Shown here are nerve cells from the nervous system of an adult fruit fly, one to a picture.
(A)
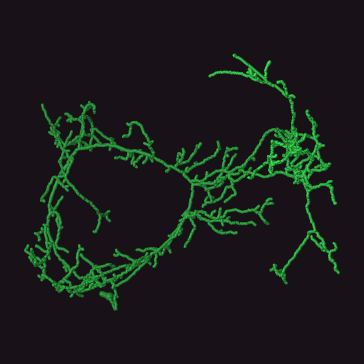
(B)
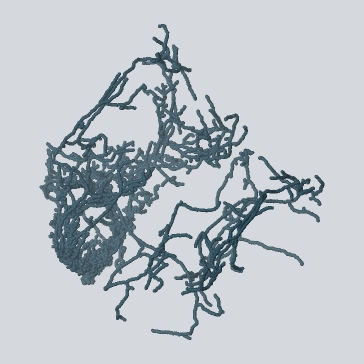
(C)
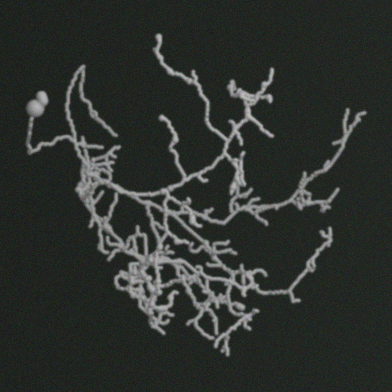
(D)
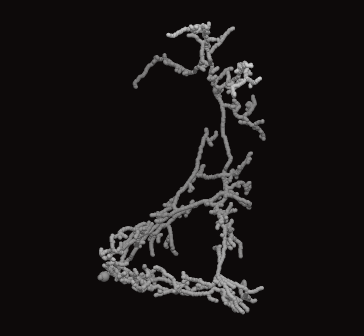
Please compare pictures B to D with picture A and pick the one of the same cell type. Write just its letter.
D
